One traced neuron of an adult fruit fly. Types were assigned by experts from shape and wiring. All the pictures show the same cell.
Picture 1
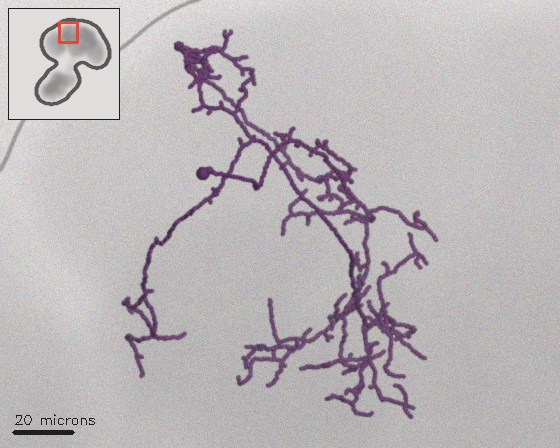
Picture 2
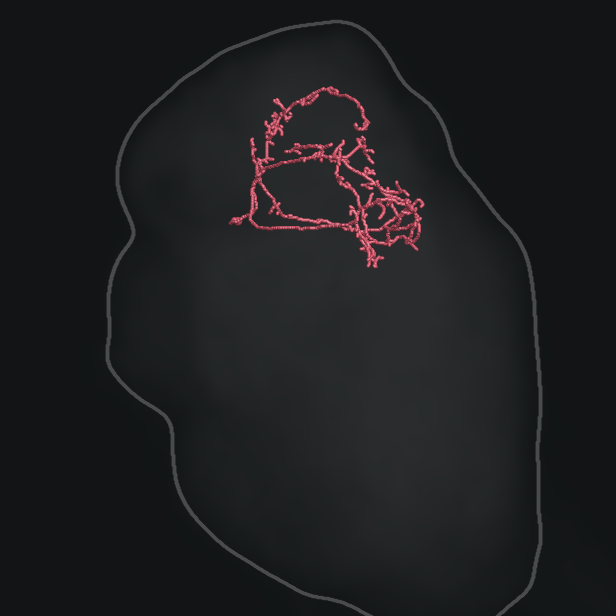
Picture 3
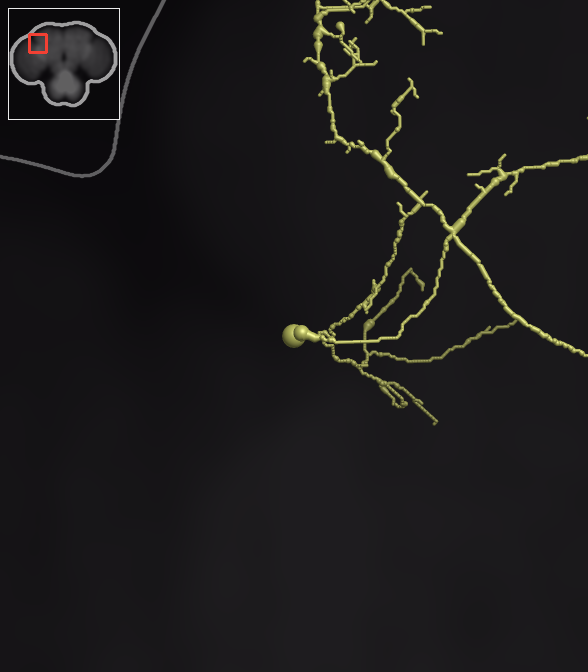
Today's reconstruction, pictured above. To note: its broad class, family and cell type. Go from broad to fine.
central-brain intrinsic neuron; hemilineage SLPa&l1_anterior; CL090_e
